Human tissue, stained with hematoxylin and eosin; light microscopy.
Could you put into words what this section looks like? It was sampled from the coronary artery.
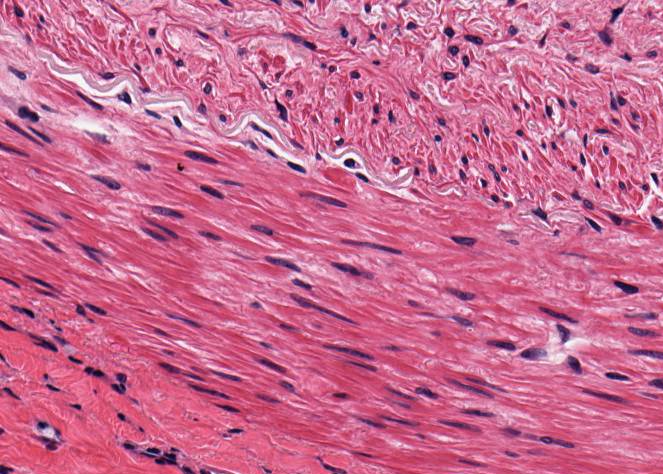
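First, layout: a compact band of parallel spindle cells occupies the lower two-thirds, with looser connective tissue in the upper right. Second, orientation: these cells run obliquely, parallel to their border with the upper tissue, which slopes down left to right. Third, nuclei: elongated, cigar-shaped with blunt ends, aligned with the cells' long axis. Finally, the upper right: wavy, loosely arranged pink collagen fibres with scattered small dark nuclei.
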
